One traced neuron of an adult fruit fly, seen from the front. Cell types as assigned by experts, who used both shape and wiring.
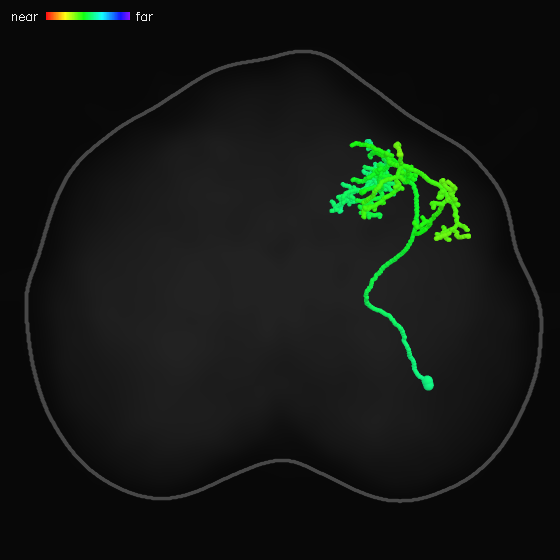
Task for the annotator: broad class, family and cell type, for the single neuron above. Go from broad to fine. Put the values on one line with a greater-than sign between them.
nerve-cord intrinsic neuron > hemilineage 03B > IN03B060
